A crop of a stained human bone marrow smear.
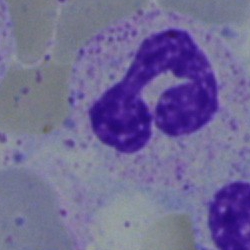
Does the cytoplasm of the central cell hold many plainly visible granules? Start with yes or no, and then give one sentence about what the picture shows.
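Yes. The cytoplasm holds fine, scattered pink-violet granules.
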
